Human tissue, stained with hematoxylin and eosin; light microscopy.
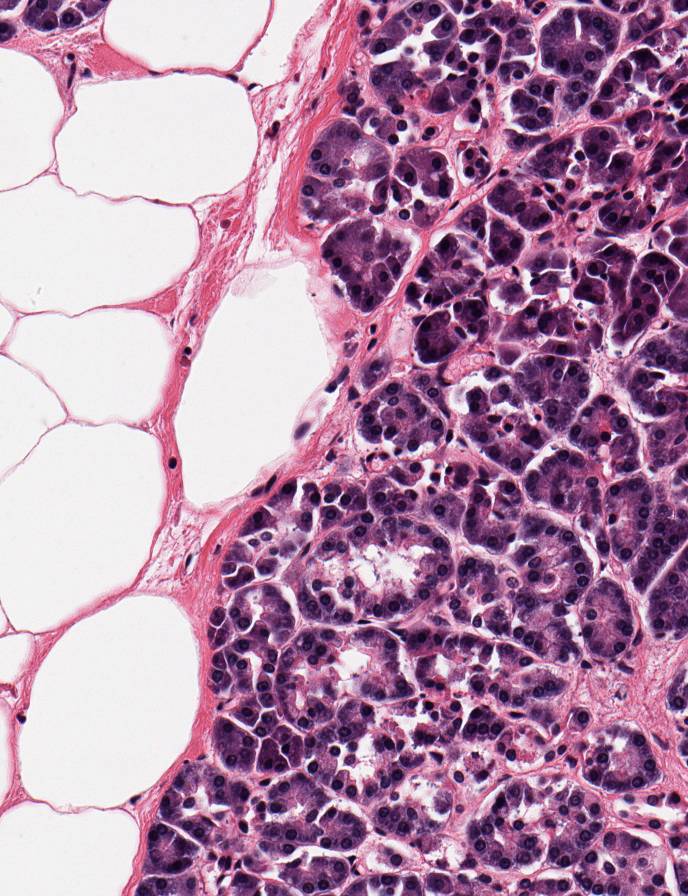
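Pancreas, haematoxylin and eosin. Fat fills the left of the field; densely packed glandular tissue fills the right, made of closely packed acini of pyramidal cells around tiny central lumens. Acinar nuclei are round, dark and basally placed, and the cytoplasm stains deep purple.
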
